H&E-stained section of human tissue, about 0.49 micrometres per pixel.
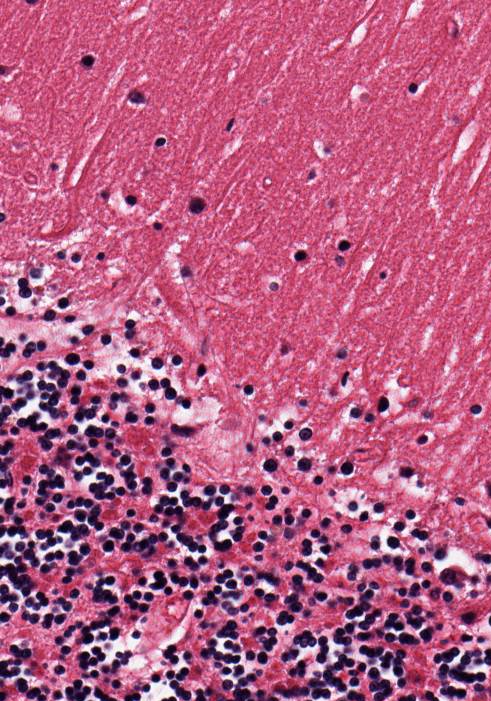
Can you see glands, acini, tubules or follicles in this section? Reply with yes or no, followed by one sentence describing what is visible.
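No. No epithelium or glands are present anywhere in the field.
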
